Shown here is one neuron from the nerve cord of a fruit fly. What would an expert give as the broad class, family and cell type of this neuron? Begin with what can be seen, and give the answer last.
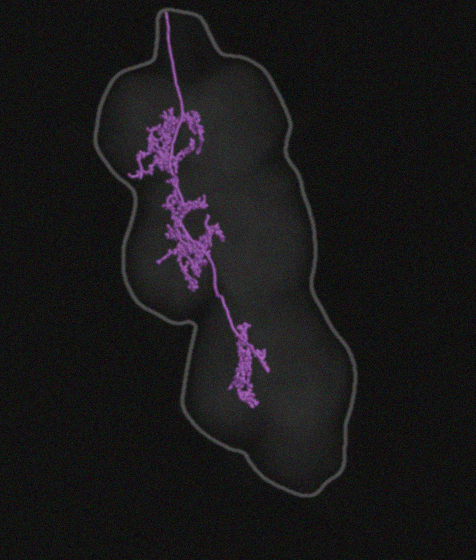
The drawing shows no cell body. As drawn here it is more than twice as tall as it is wide. This is a descending neuron. Its family is DNge. The cell type is DNge102.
